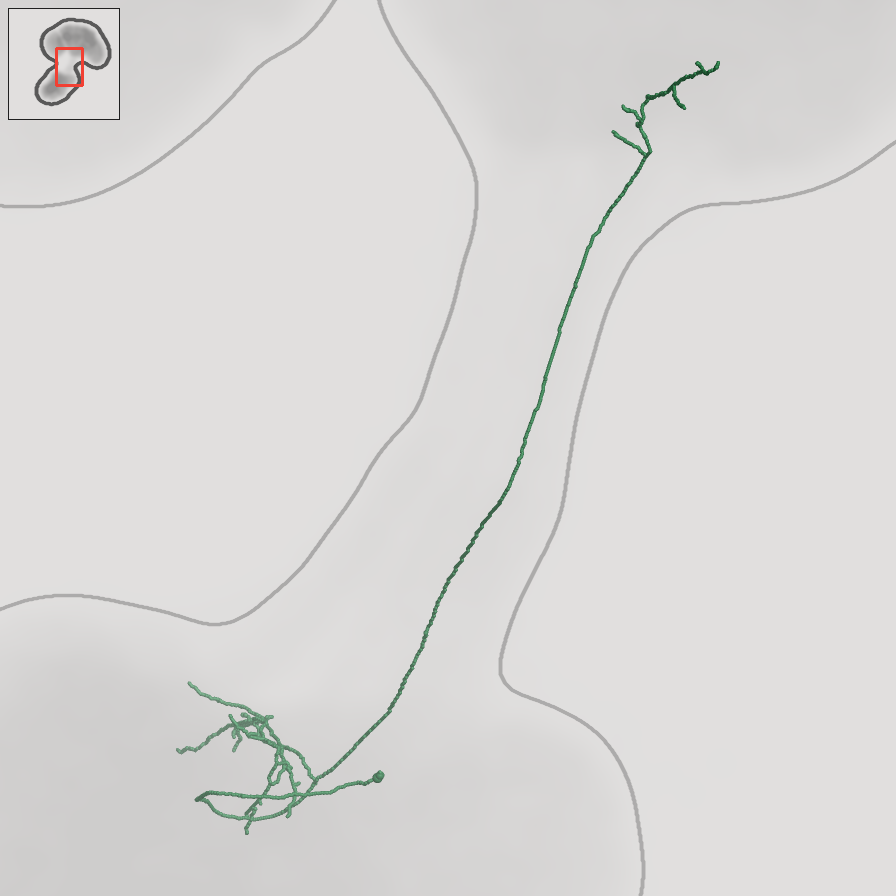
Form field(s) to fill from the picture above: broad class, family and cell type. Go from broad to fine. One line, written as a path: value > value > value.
ascending neuron > hemilineage 08B > AN08B113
